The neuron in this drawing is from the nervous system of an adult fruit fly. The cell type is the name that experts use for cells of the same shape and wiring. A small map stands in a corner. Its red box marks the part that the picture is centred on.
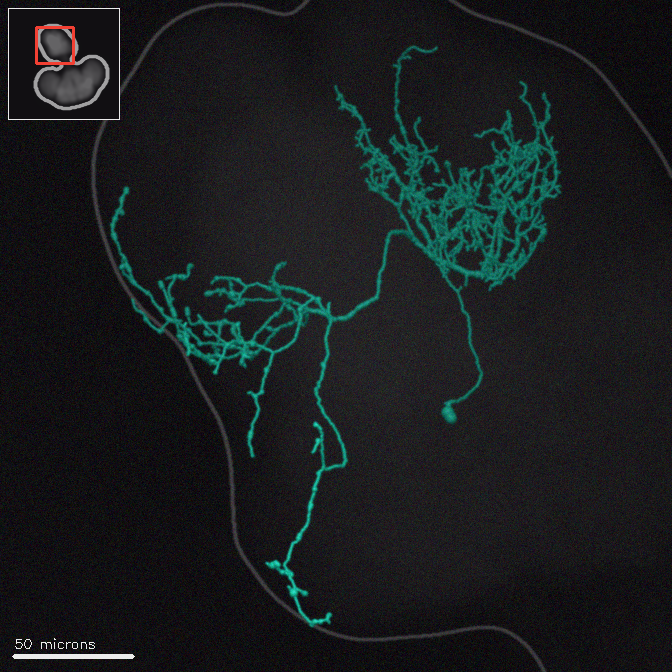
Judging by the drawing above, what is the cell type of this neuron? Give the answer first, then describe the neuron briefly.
The cell type is IN19B030. It is a nerve-cord intrinsic neuron. From top to bottom in the picture it spans about 250 microns. In this view it is taller than it is wide.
